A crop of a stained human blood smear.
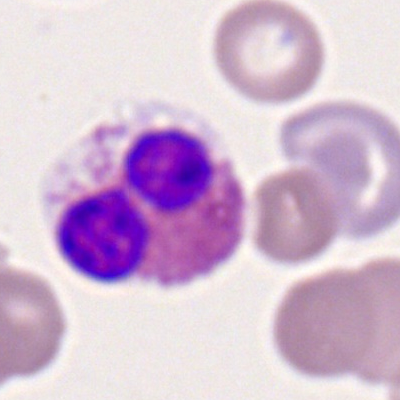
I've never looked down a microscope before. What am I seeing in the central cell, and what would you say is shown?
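Nucleus in two separate lobes: one upper right, one lower left. No nucleoli in either lobe. Outline roughly round. Cell: eosinophil.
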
